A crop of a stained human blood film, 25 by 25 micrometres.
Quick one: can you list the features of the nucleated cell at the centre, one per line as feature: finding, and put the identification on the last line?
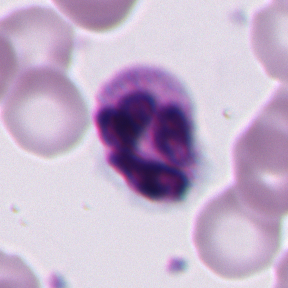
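Lobes: several, curving around a pale central gap.
Chromatin: dark purple, coarsely clumped.
Cytoplasm: widest band at the top of the cell.
Granules: fine, pinkish-purple, within the cytoplasm.
Answer: segmented neutrophil.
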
